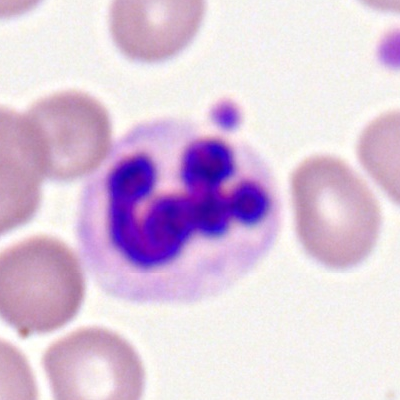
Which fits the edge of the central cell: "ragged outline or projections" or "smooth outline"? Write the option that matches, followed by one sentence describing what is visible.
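Smooth outline. The cell outline is round and smooth.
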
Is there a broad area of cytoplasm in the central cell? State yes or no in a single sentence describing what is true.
Yes, it is abundant cytoplasm that surrounds its nucleus.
